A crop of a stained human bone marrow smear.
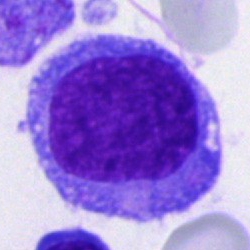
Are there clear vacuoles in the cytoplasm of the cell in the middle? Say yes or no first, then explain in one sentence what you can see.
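Yes. A few small clear vacuoles lie in the cytoplasm at the right edge.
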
